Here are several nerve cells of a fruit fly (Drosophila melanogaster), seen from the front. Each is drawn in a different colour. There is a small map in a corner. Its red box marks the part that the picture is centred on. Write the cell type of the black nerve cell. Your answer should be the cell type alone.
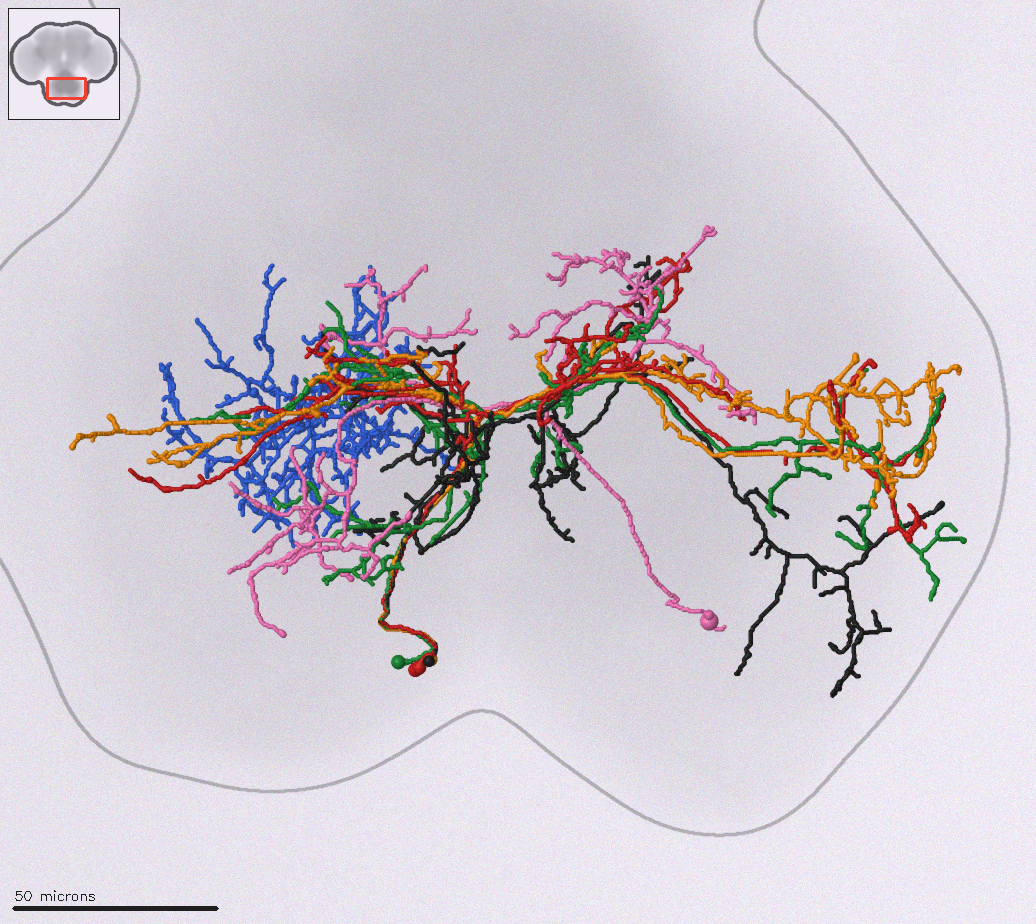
IN12B069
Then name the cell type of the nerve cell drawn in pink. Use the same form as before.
IN12B086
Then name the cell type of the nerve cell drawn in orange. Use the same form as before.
IN12B083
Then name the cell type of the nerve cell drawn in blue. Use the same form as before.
IN20A.22A019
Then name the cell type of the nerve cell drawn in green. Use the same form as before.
IN12B070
